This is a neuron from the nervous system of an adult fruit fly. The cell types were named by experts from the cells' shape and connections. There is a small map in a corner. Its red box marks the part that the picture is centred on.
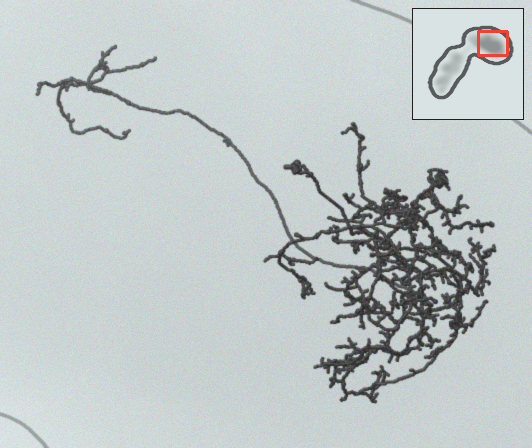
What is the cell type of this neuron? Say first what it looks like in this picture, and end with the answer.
Dozens of branch ends can be seen. As drawn here it is wider than it is tall. Its broad class is central-brain intrinsic neuron. Its cell type is CB3427.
